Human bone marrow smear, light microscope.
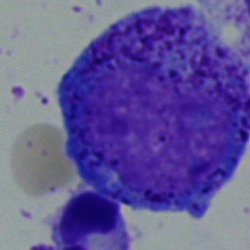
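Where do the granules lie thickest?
Along the upper part, where coarse dark purple granules are packed most densely.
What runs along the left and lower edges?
A band of deep blue cytoplasm.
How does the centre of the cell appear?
Fairly even violet, with few distinct granules.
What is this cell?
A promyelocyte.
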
